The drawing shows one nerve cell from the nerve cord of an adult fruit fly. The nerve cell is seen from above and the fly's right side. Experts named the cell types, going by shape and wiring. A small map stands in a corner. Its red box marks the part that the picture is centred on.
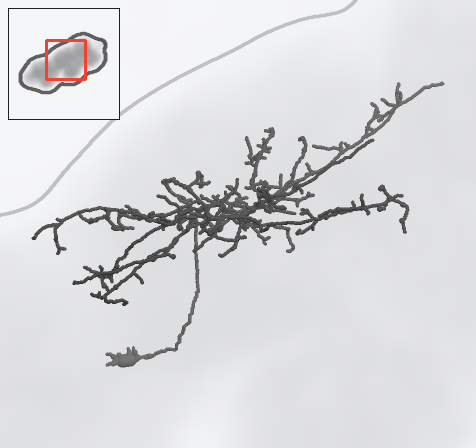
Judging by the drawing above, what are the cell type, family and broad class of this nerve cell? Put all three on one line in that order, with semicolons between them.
IN06A046; hemilineage 06A; nerve-cord intrinsic neuron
